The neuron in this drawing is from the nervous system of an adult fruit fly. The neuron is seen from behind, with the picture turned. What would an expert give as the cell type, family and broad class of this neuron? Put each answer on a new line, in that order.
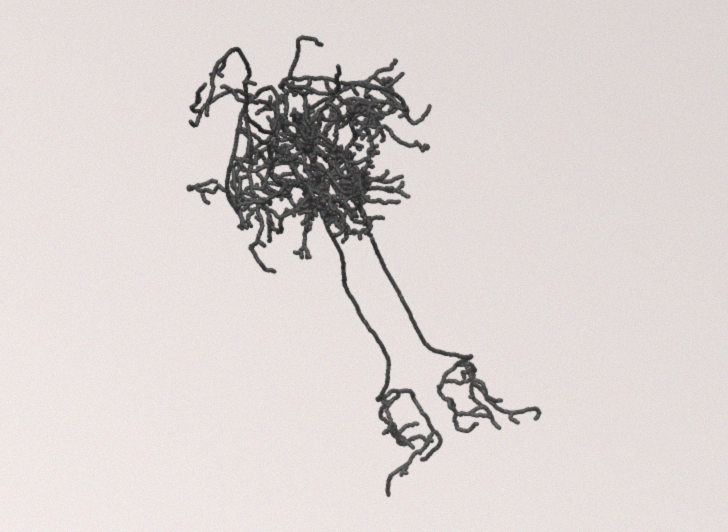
AN00A002
hemilineage 00A
ascending neuron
